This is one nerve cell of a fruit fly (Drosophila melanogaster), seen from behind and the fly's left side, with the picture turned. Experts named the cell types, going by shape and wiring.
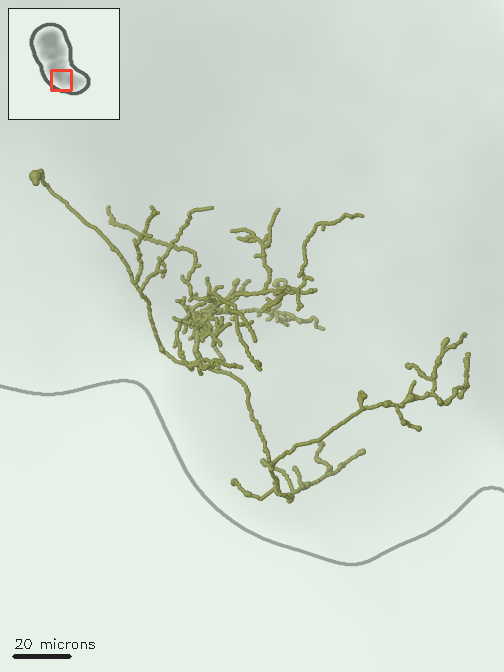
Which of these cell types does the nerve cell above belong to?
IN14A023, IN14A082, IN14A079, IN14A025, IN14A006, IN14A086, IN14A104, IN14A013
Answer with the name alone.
IN14A023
